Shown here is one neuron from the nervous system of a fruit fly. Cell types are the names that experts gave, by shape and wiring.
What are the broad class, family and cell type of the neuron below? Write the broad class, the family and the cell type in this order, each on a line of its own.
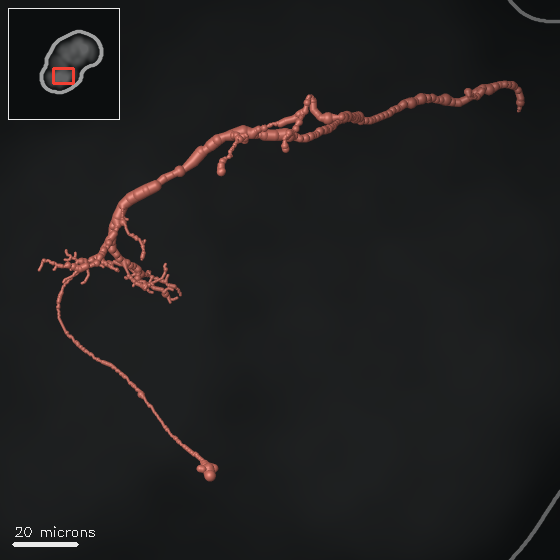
nerve-cord intrinsic neuron
hemilineage 06A
IN06A011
